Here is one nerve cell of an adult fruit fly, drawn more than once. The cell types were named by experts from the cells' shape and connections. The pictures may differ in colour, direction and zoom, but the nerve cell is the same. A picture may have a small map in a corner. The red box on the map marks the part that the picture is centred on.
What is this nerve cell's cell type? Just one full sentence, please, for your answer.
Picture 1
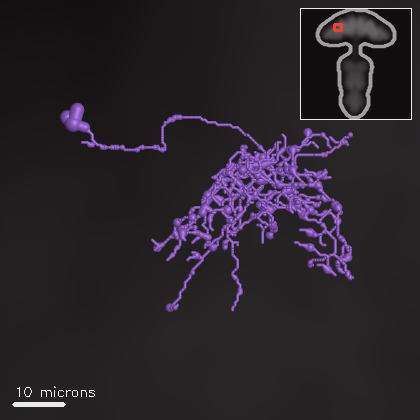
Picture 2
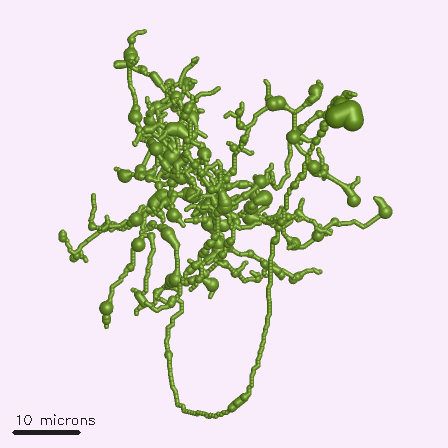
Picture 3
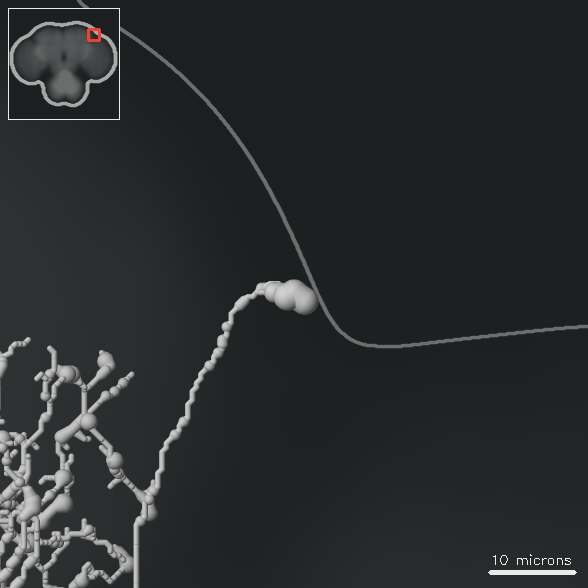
The nerve cell is categorized under cell type LHAV4a4.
